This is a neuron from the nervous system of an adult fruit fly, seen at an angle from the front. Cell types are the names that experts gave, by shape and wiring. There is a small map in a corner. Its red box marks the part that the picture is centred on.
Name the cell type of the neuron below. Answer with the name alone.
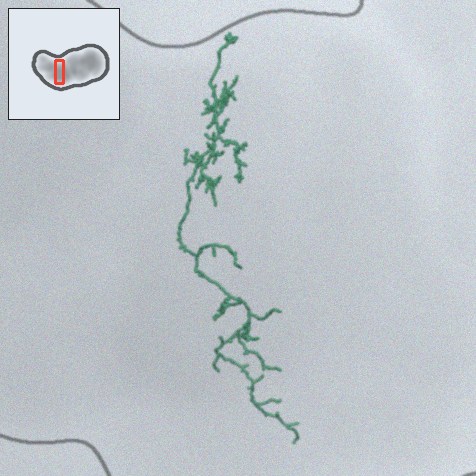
Cm10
